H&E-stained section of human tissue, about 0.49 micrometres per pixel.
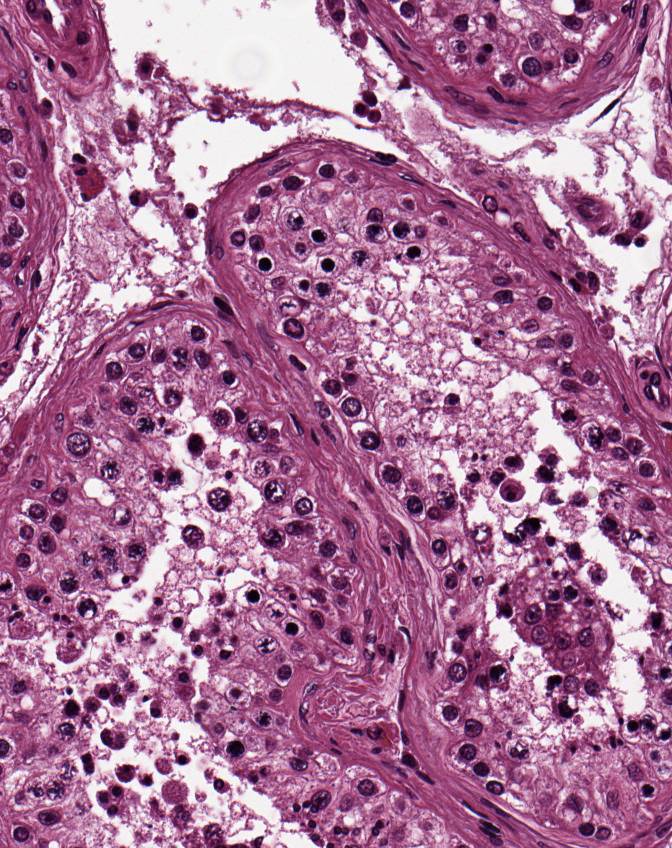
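Testis. First, the tubules are lined by a stratified epithelium several cells deep. Second, many lining cells are round, with large round nuclei showing coarse, clumped chromatin. Third, the tissue between tubules at top and upper left is loose, pale and wispy, with scattered cells and clear spaces. Last, no fat cells are seen.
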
